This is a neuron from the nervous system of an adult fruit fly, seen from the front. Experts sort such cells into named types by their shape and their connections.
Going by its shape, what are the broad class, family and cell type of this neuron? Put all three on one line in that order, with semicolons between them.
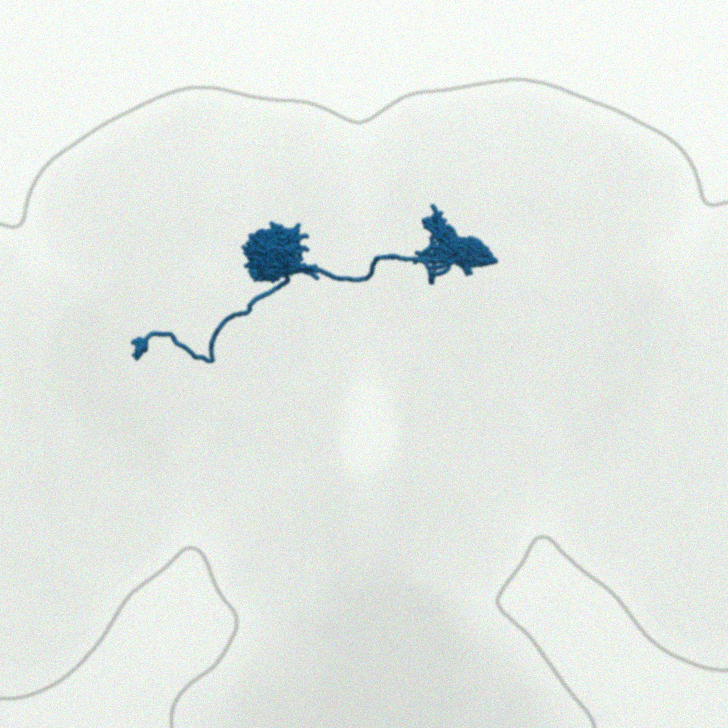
central-brain intrinsic neuron; MBON; MBON09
